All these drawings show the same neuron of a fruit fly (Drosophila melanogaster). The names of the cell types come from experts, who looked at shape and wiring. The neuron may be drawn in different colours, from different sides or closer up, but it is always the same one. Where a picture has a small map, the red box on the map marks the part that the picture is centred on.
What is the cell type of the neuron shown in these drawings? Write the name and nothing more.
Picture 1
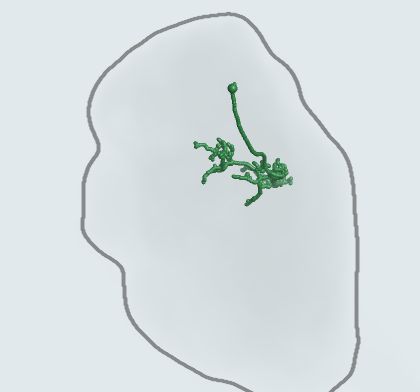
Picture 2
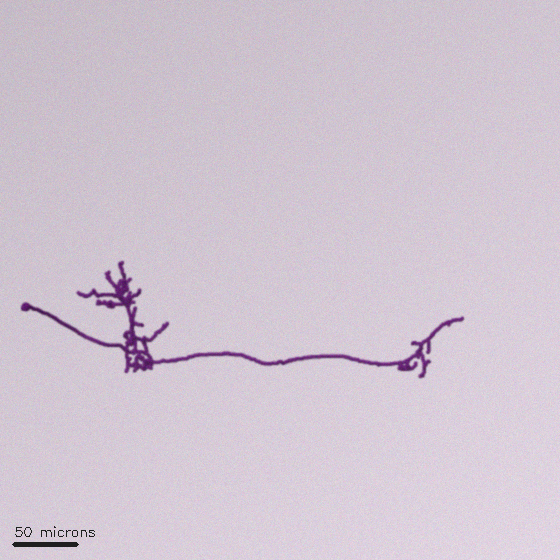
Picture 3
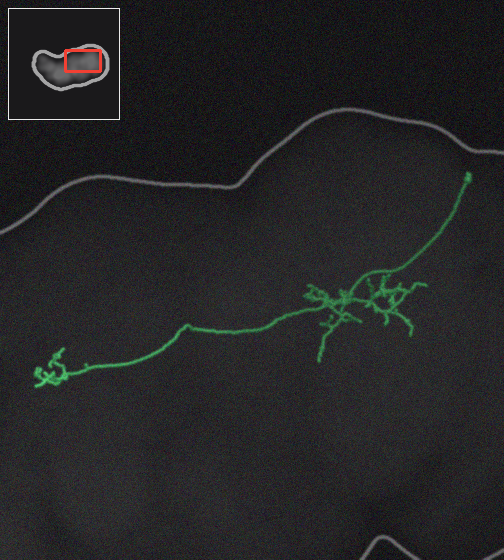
PLP108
